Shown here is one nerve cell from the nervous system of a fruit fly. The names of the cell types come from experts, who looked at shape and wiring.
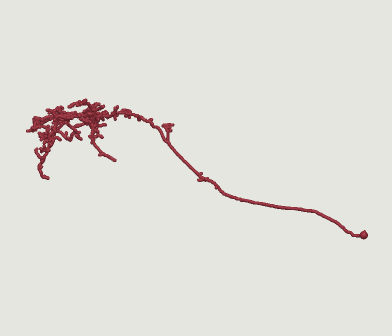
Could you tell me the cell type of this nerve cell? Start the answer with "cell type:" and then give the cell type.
cell type: IN06B066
